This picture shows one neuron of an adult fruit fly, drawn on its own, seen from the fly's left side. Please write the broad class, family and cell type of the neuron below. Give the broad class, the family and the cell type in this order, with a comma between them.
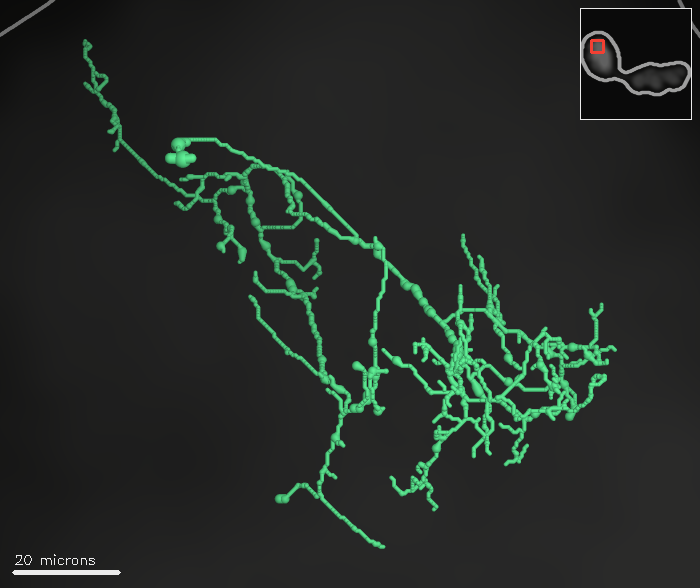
central-brain intrinsic neuron, hemilineage SLPad1_anterior, LH001m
